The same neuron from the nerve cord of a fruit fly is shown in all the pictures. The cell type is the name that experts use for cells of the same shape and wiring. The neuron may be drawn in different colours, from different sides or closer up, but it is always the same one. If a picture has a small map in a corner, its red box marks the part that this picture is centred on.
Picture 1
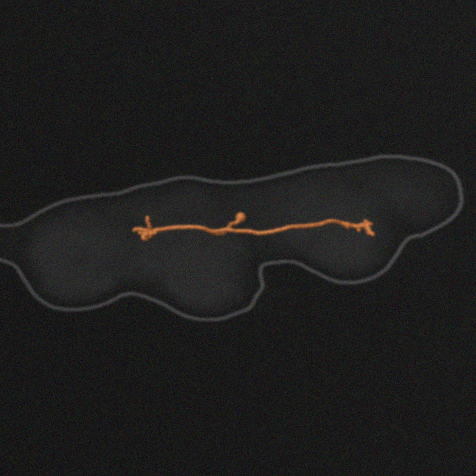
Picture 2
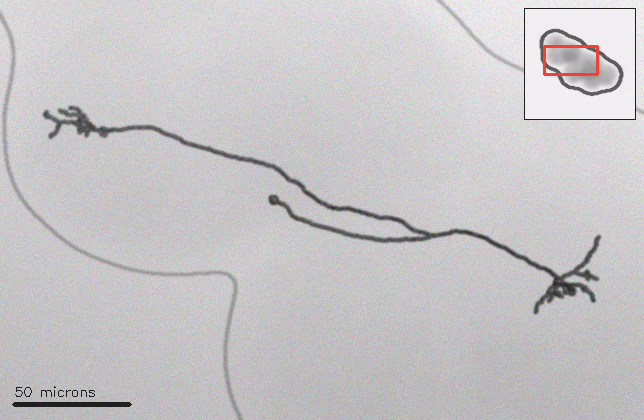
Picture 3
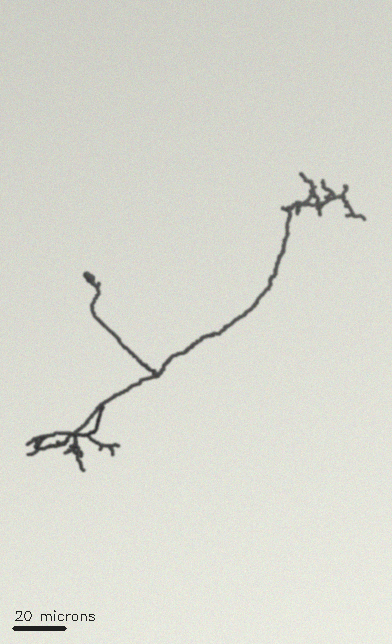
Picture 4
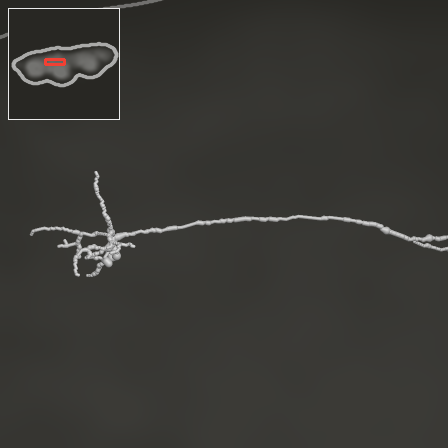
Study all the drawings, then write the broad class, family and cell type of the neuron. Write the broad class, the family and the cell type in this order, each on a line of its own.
nerve-cord intrinsic neuron
hemilineage 11A
GFC3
